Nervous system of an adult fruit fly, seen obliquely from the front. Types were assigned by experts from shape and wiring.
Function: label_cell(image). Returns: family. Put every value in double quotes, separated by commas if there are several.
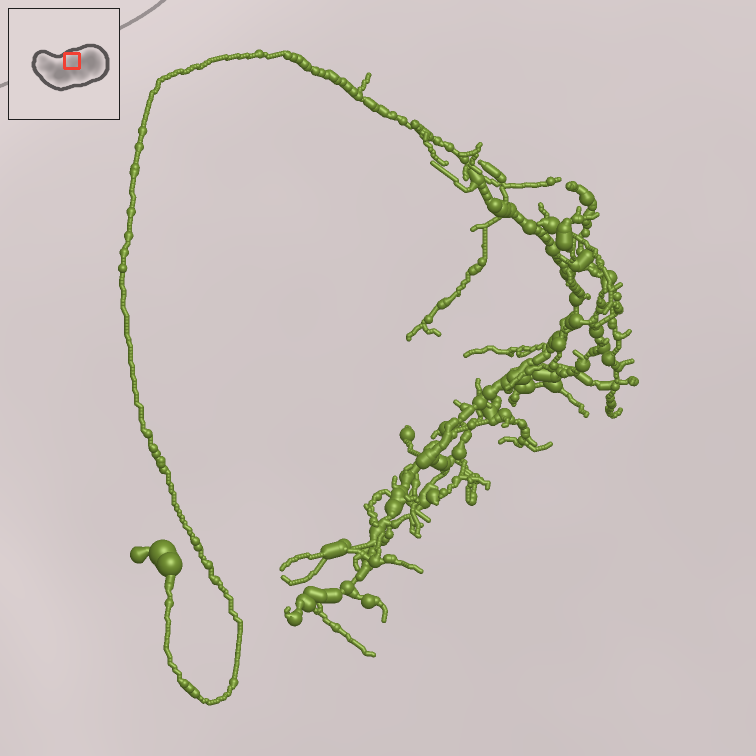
"hemilineage SLPav2"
